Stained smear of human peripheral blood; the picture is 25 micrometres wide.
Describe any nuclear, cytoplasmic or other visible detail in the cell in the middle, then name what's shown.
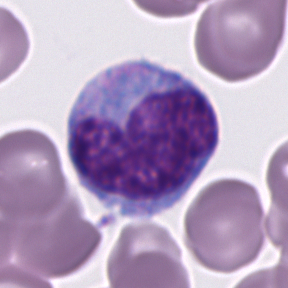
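Look first at the nucleus: a notch cuts in from its upper edge, so it has a folded, kidney-like shape. It measures about 13 by 9 micrometres. Now turn to the cytoplasm; it is pale grey-blue. Its widest band sits at the upper left of the cell, above that notch. If you look closely, you will find only faint, fine pinkish dust-like granules in it. This cell is a monocyte.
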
